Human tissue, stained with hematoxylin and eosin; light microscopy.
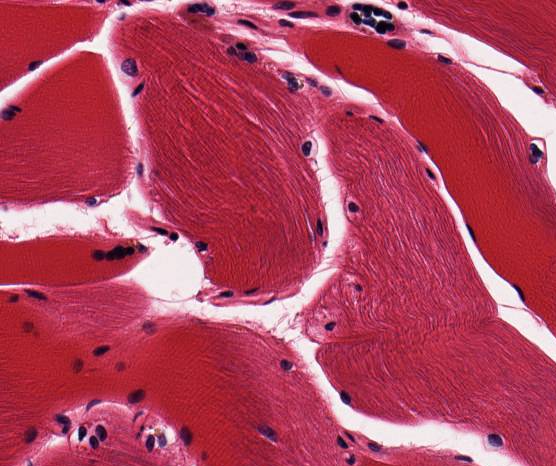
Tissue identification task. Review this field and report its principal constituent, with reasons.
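Skeletal muscle makes up this field. Its fibre nuclei sit at the edges of the fibres, just under their surfaces.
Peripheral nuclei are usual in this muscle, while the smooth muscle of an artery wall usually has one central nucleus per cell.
The tissue between fibres is scant, pale and wispy, with small groups of dark round nuclei in its spaces, one near the top right.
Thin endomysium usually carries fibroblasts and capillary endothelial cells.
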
